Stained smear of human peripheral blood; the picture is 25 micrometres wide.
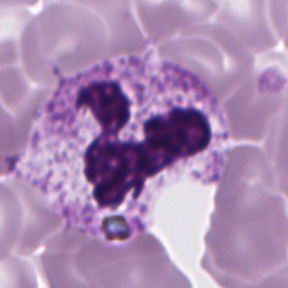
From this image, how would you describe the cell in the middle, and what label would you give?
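Several lobes make up the nucleus, linked to one another by narrower parts. Its chromatin is dark purple and densely clumped. Abundant pale pinkish cytoplasm surrounds it, and small pointed projections jut out from the upper left part of the cell outline. The cell described is a segmented neutrophil.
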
